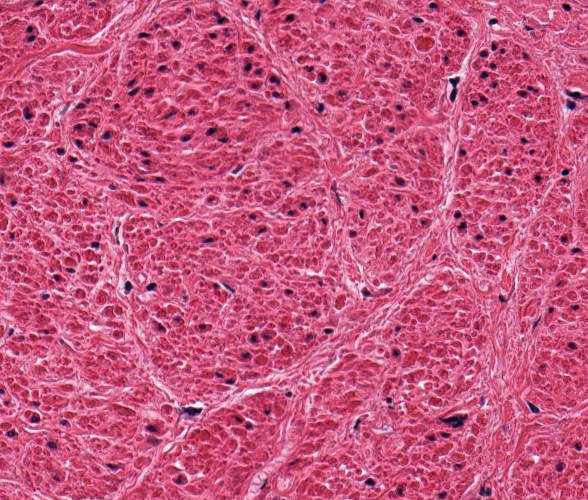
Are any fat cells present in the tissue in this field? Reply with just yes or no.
No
